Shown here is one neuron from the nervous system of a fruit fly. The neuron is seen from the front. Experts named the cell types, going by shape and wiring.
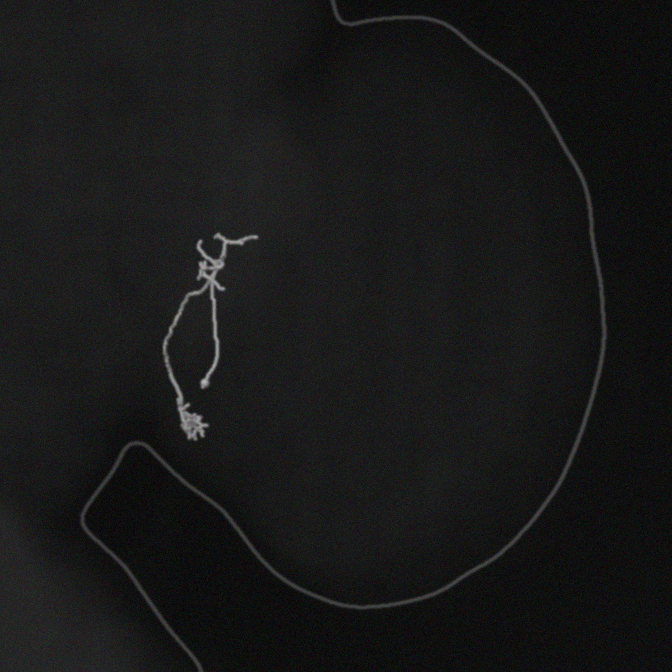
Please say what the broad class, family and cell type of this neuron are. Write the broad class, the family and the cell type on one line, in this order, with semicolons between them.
visual projection neuron; LC; LC12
